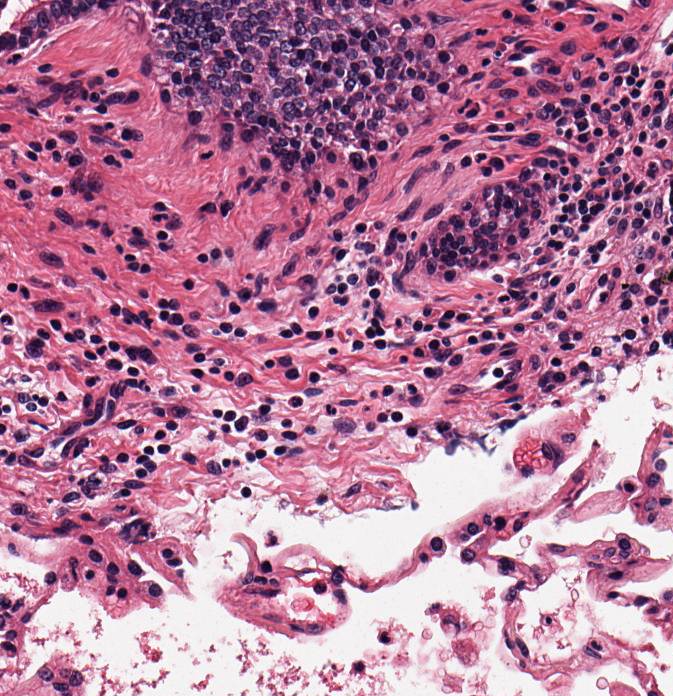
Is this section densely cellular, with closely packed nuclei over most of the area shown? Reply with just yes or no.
Yes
